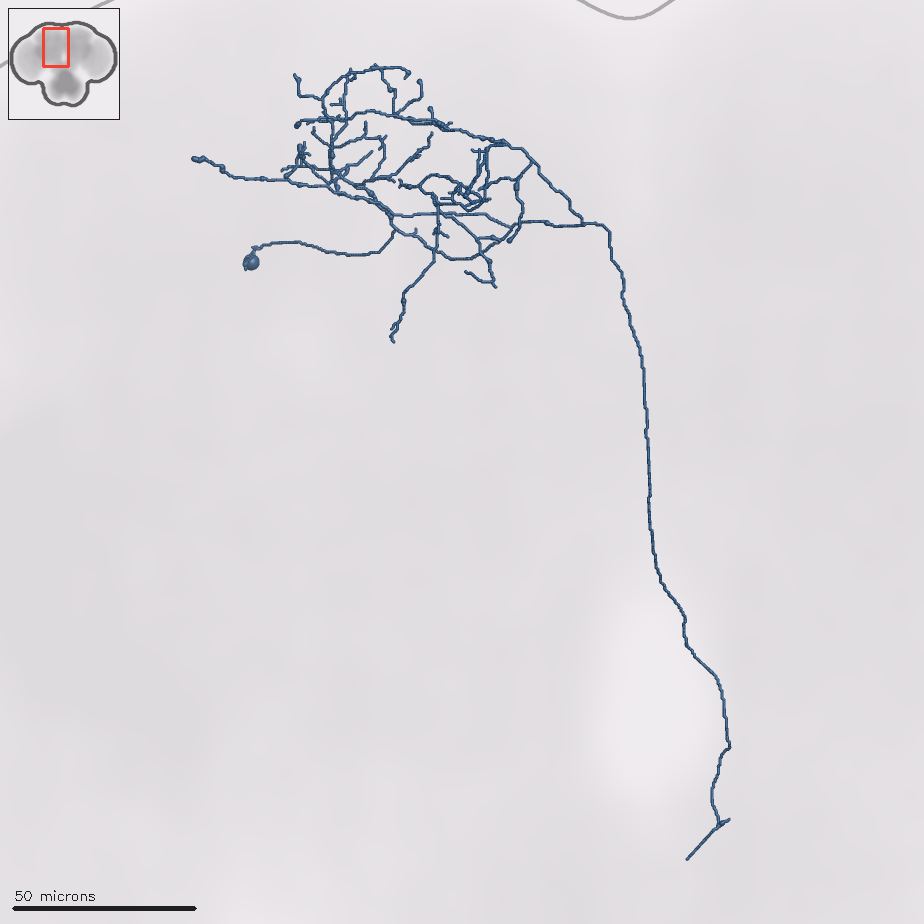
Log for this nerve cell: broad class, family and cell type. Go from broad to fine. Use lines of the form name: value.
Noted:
broad class: central-brain intrinsic neuron
family: hemilineage SMPpv2_dorsal
cell type: SIP053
